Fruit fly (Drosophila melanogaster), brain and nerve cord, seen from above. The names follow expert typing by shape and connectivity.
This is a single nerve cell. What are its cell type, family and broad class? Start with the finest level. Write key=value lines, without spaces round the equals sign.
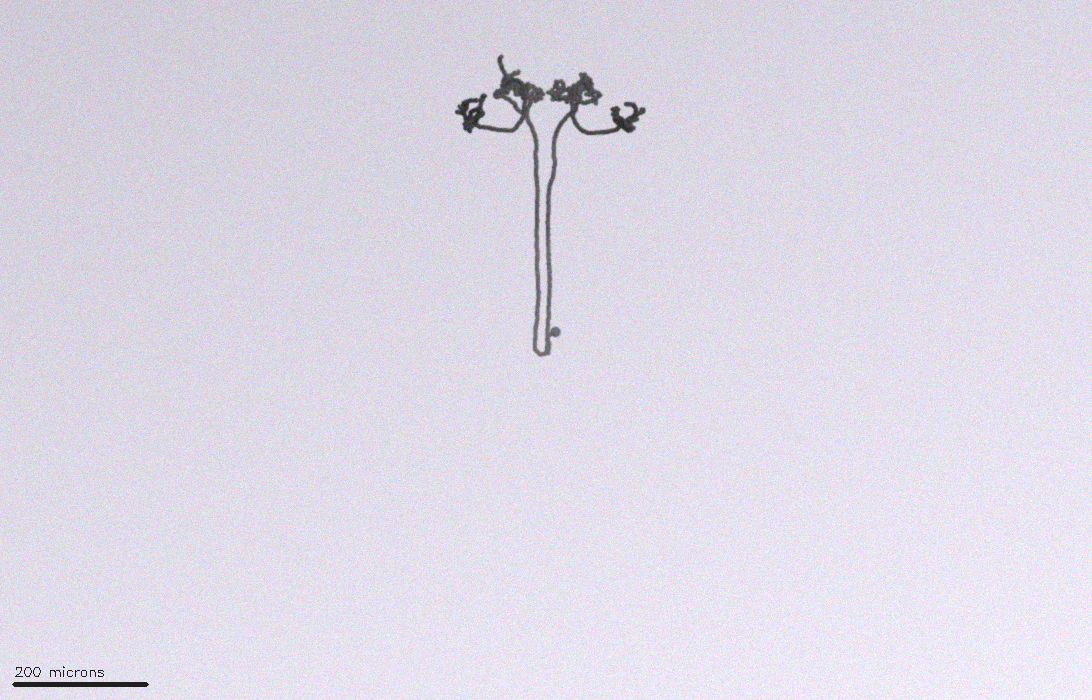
cell_type=AN09B059
family=hemilineage 09B
broad_class=ascending neuron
